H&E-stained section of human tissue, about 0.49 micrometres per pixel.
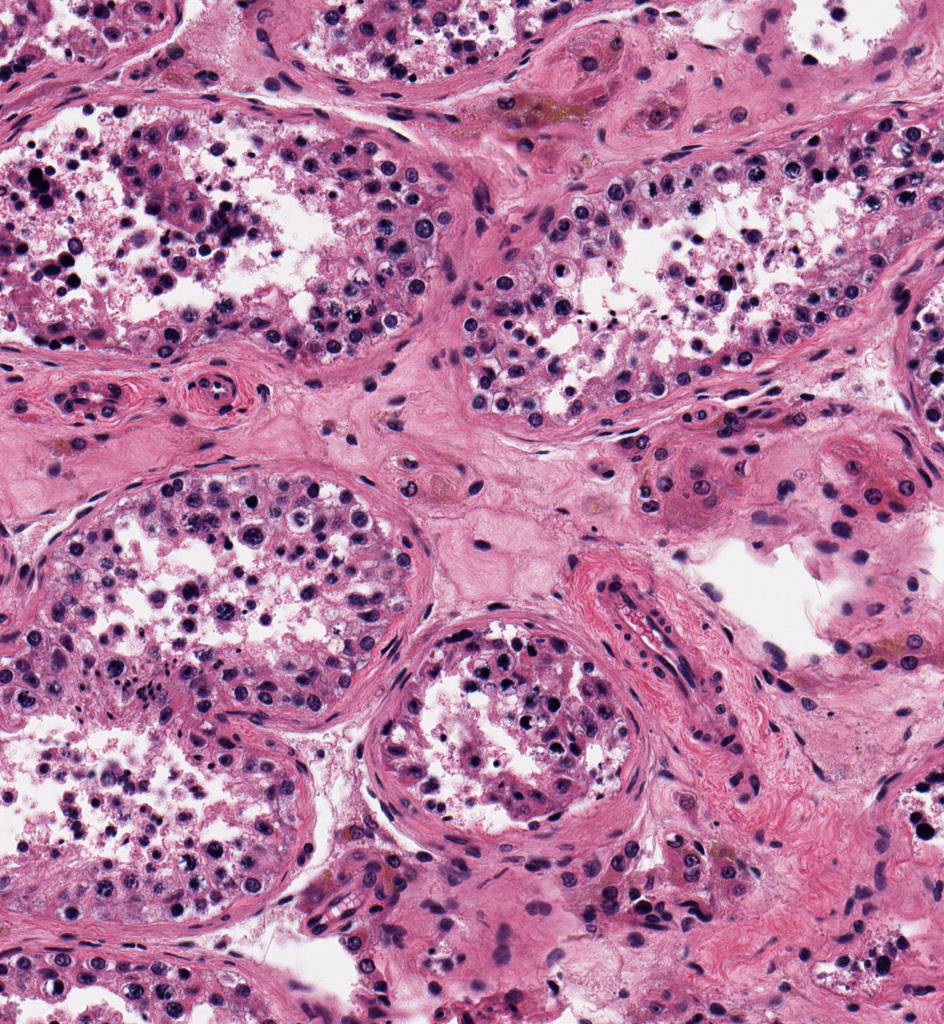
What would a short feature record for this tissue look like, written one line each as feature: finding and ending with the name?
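Tubules: round to oval cross-sections, separated by pink stromal bands
Filling: many layers of cells with round dark nuclei, not one orderly lining layer
Stroma: clusters of polygonal cells, abundant pink cytoplasm, round nuclei; most plentiful on right
Centres: irregular white spaces among loosely scattered cells
Tissue: testis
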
